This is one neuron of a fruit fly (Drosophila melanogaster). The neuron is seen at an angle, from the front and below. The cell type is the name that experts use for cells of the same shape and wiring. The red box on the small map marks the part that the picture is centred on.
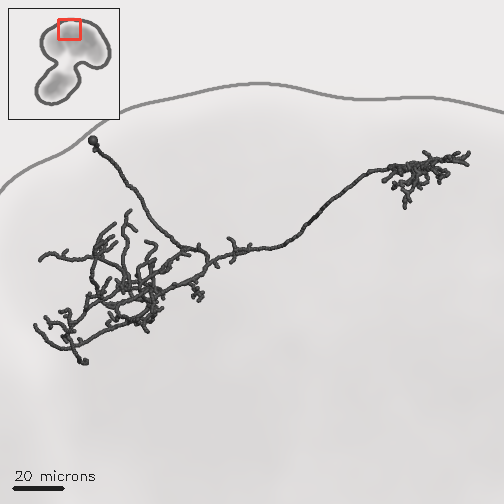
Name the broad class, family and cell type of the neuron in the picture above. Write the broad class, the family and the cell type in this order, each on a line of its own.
central-brain intrinsic neuron
hemilineage SLPad1_posterior
CB1149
